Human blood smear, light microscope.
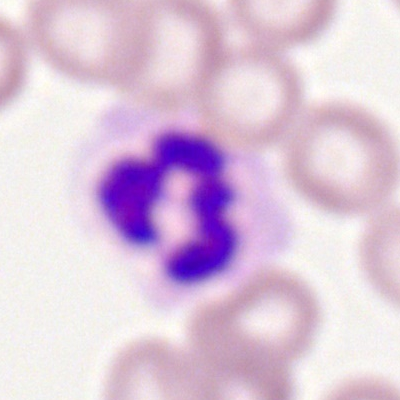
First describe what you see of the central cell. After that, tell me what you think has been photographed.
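Nuclear lobes curve around a small, pale central patch of cytoplasm. No nucleoli visible in the nucleus. A fair amount of pale pinkish-lilac cytoplasm around the nucleus, without coarse orange-red granules. Cell: segmented neutrophil.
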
